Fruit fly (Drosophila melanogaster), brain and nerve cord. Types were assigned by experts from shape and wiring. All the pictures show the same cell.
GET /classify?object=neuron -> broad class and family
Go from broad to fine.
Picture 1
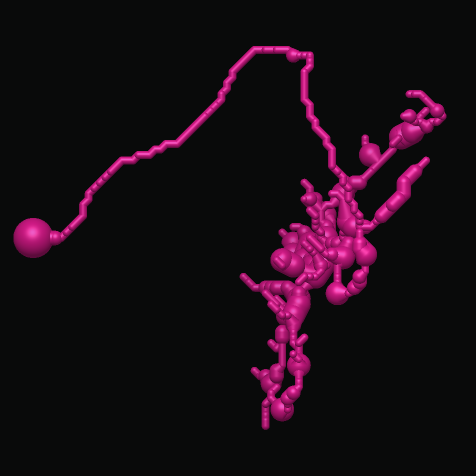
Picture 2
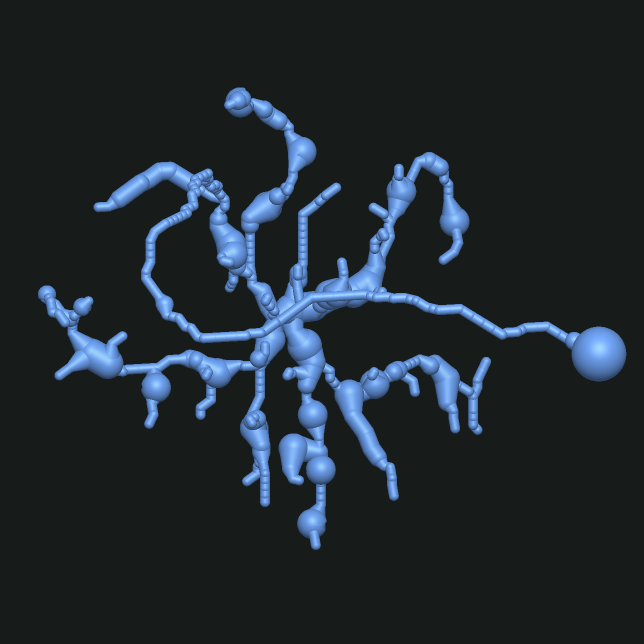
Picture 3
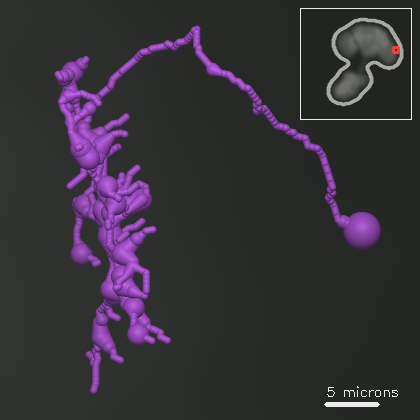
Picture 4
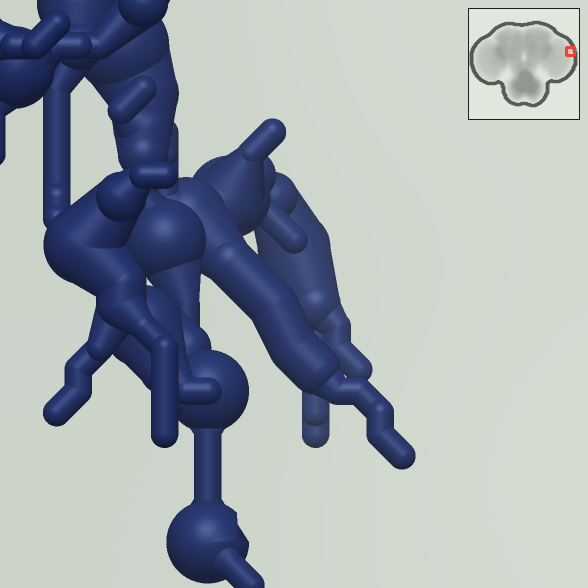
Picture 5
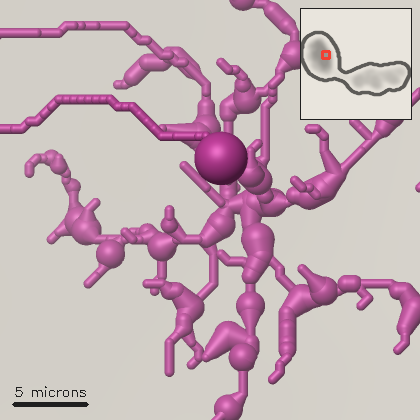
optic-lobe intrinsic neuron; Dm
